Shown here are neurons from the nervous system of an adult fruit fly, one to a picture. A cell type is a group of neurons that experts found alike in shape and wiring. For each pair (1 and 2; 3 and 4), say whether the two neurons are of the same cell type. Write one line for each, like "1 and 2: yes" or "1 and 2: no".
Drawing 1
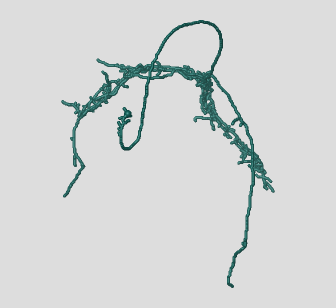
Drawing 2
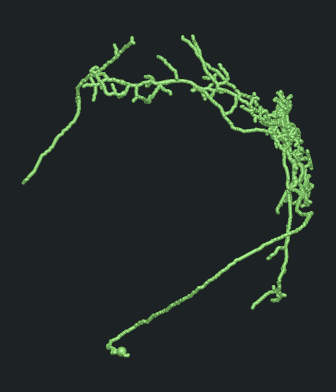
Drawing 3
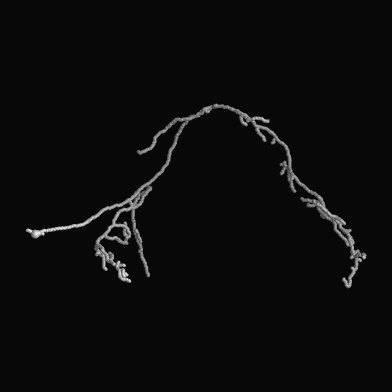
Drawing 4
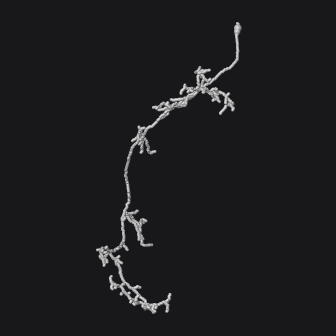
1 and 2: yes
3 and 4: yes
